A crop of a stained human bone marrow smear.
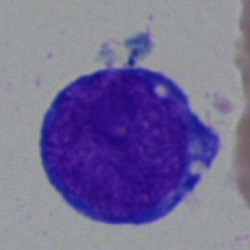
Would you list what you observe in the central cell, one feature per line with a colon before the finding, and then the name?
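Chromatin: finely granular, evenly spread
Cytoplasm: thin rim, deep blue
Breadth: widest on the right side of the cell
Vacuoles: a few, small and clear, on the right side
Name: blast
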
